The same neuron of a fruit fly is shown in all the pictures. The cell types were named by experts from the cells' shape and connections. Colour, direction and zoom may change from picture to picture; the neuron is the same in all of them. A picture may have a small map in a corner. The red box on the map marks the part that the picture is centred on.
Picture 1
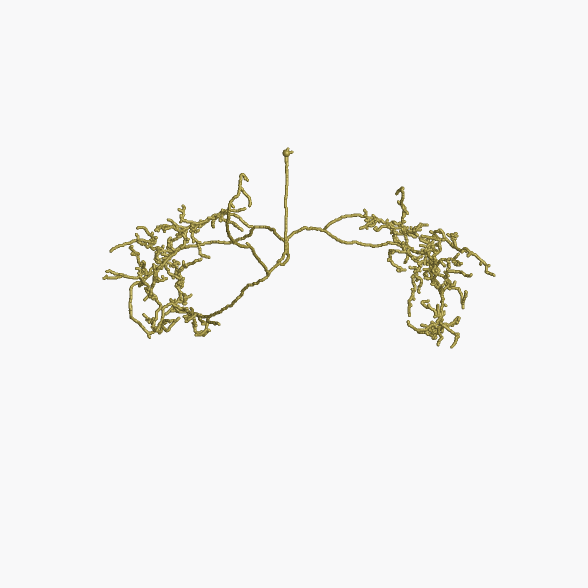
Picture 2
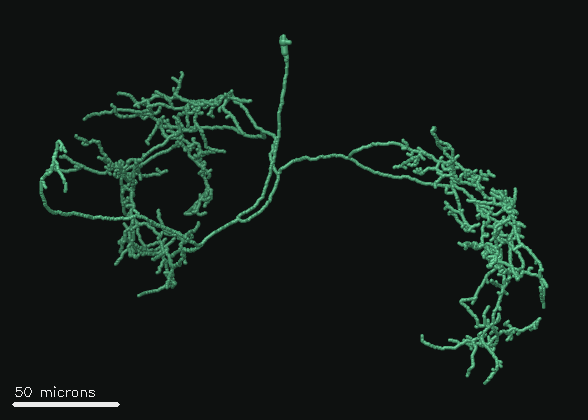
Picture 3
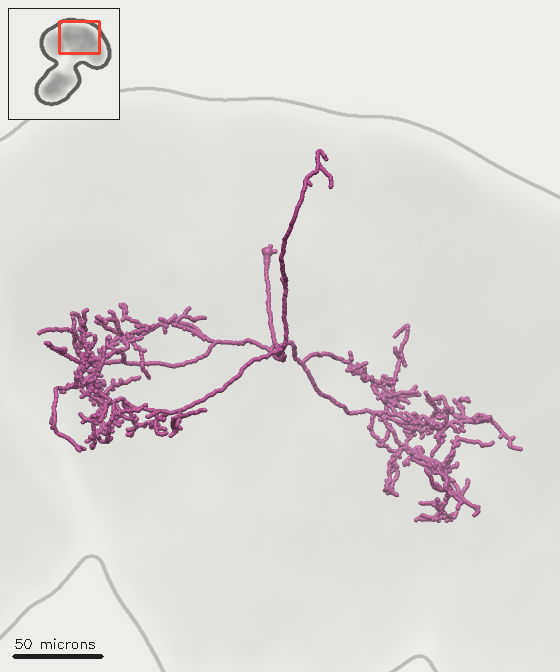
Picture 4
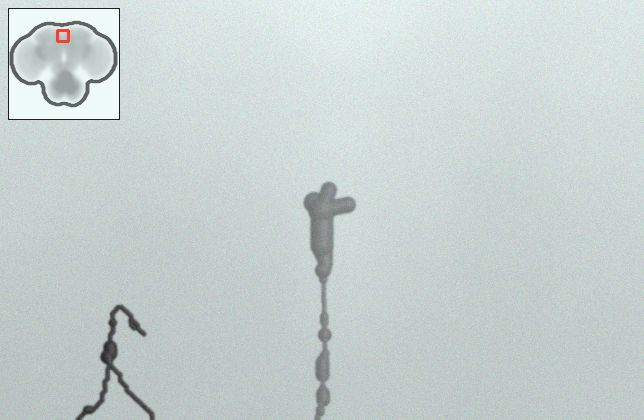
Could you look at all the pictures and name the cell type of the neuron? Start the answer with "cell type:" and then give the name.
cell type: PLP132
